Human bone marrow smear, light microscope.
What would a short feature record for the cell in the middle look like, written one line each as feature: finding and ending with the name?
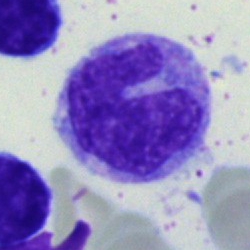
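Nuclear cleft: narrow, pale, entering from upper right
Chromatin: finely granular, lacy, not coarsely clumped
Vacuoles: none clear in cytoplasm
Picture corners: parts of other nucleated cells cut off at upper left and lower left
Name: monocyte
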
